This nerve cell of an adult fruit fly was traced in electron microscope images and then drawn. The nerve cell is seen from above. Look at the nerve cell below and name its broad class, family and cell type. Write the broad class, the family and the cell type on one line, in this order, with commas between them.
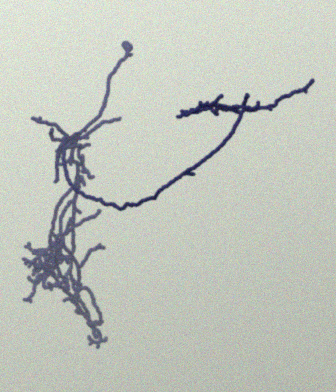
central-brain intrinsic neuron, hemilineage ALlv1, Z_lvPNm1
